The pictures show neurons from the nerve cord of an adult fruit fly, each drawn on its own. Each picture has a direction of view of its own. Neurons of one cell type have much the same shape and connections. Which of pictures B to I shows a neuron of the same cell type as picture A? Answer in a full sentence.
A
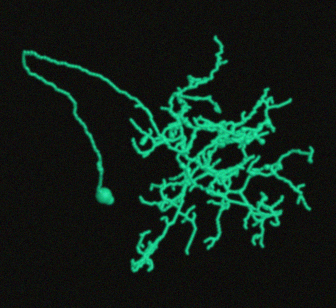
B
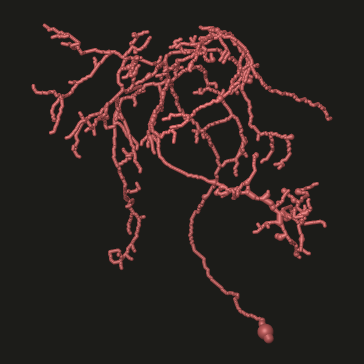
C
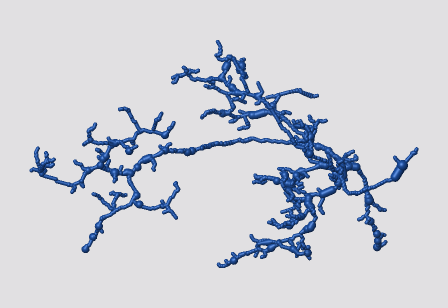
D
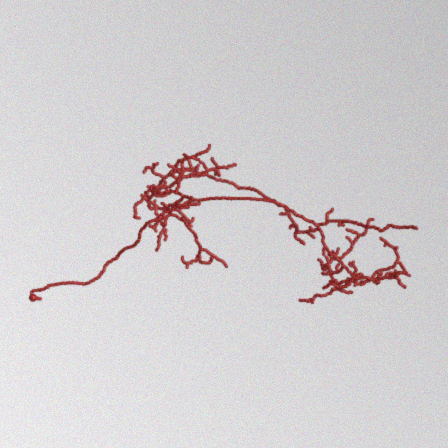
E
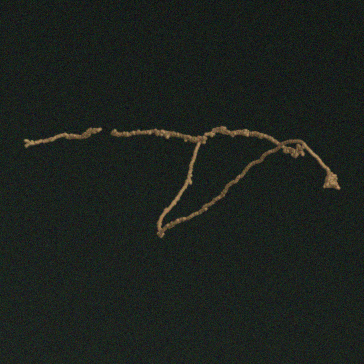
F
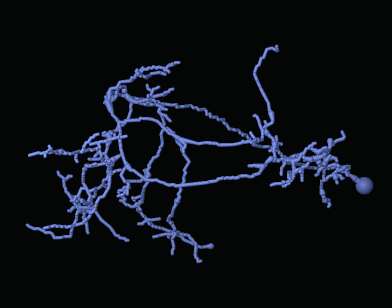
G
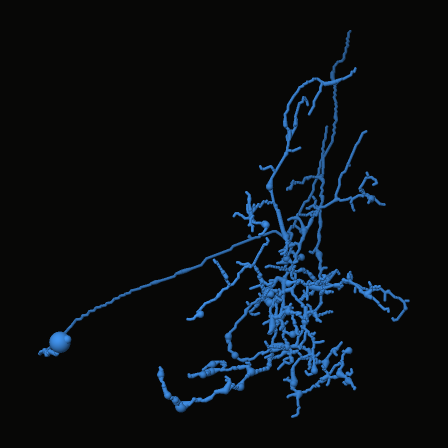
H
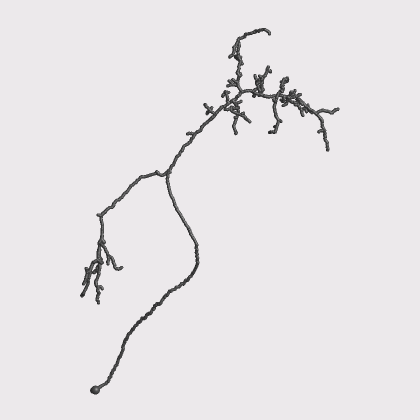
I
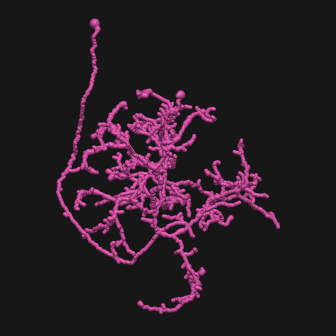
The neuron in picture G is of the same cell type.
